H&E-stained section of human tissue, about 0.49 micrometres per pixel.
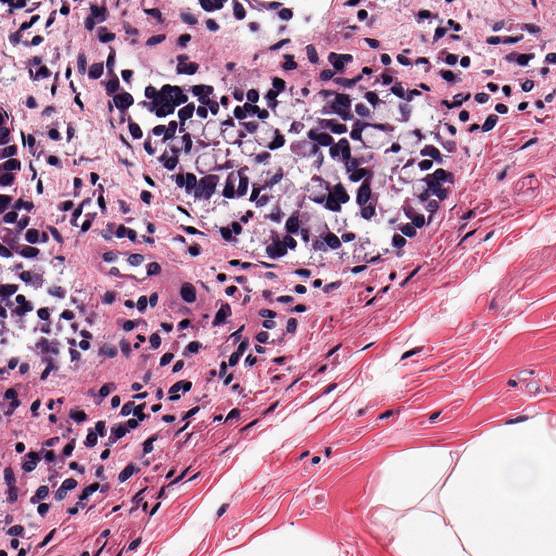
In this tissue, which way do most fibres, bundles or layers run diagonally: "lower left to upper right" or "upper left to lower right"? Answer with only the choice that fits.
Lower left to upper right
